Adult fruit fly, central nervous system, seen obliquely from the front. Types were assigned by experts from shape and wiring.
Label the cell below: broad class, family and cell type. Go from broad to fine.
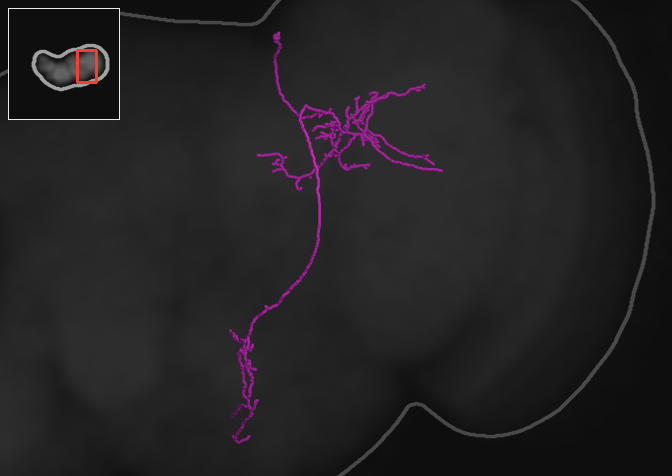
central-brain intrinsic neuron; hemilineage SMPpm1; CL210_a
